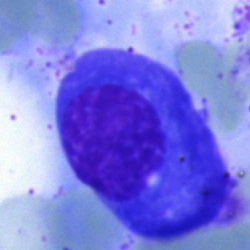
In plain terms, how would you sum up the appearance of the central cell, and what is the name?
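The nucleus lies off-centre toward the left side, its purple chromatin coarse and patchy rather than evenly fine. Abundant, deep blue cytoplasm surrounds it, and a small clear white spot sits at the lower right edge of the nucleus. The cell is a plasma cell.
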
